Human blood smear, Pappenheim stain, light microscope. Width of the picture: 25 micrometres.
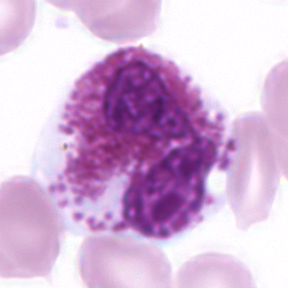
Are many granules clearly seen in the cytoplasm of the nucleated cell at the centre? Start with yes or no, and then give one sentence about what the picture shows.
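Yes. The cytoplasm is packed with many coarse, round, reddish-purple granules.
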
